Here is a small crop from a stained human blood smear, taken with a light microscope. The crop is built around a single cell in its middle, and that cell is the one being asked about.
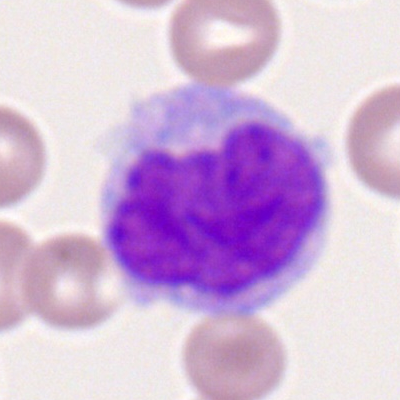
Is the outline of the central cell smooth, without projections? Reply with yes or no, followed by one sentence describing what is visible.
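No. The cell's outline is ragged and frayed at the upper left.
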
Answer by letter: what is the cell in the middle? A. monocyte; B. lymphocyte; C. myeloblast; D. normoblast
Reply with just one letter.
A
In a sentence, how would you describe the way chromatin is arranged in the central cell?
The chromatin shows a fine pattern without coarse clumps.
